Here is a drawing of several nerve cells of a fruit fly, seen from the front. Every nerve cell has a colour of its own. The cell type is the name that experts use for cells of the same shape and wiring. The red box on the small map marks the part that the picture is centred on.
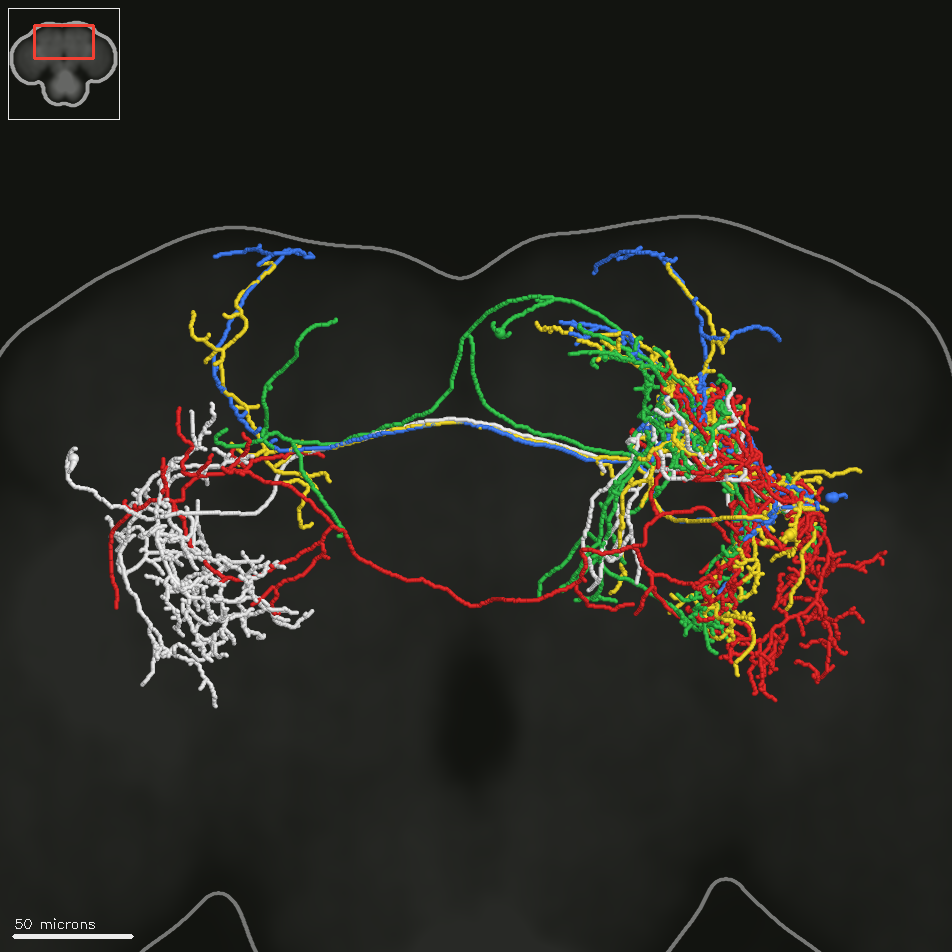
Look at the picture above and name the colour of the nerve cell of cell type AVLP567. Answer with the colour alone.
red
